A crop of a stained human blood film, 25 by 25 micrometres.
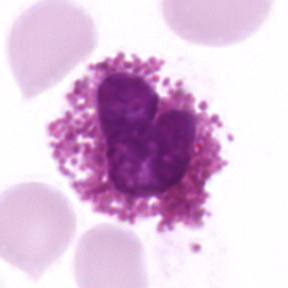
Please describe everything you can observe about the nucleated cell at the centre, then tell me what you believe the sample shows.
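Look first at the nucleus: it's split into two lobes, and the left one sits higher than the right. Its chromatin is dark purple and condensed. There's also a single granule lying free just below the cell, off toward the right. So that's an eosinophil.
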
